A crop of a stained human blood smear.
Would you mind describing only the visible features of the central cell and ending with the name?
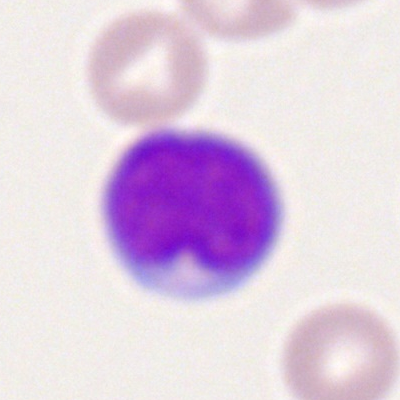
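The nucleus occupies most of the cell and bears a notch in its lower edge. Its chromatin is dense and dark purple. Cytoplasm forms a scant pale blue rim, widest at the bottom. Cell type: myeloblast.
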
